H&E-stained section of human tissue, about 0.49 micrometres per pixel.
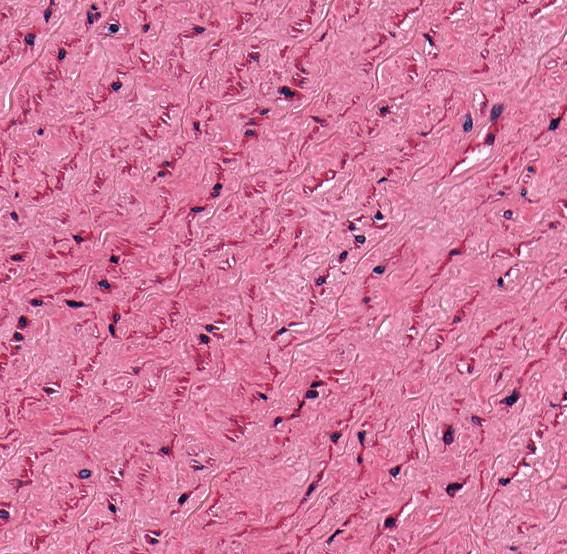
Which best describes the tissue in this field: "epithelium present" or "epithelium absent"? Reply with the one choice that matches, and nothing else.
Epithelium absent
